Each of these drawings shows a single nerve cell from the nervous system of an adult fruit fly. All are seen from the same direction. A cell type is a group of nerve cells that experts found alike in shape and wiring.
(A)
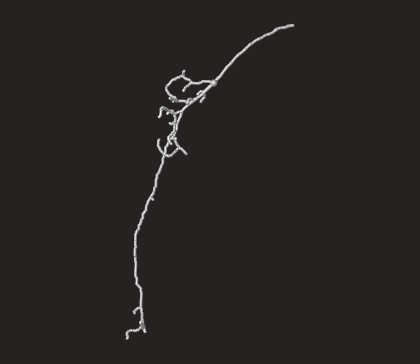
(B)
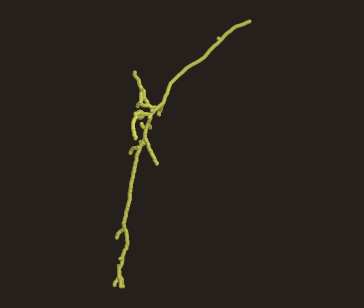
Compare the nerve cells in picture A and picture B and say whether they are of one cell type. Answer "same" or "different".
same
